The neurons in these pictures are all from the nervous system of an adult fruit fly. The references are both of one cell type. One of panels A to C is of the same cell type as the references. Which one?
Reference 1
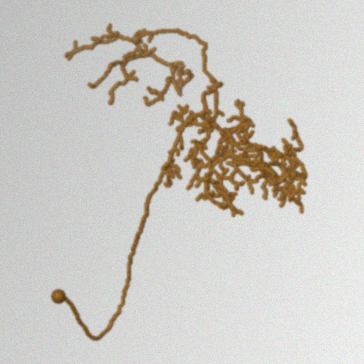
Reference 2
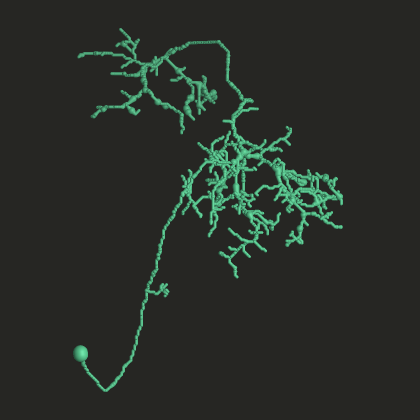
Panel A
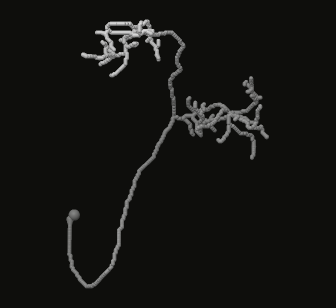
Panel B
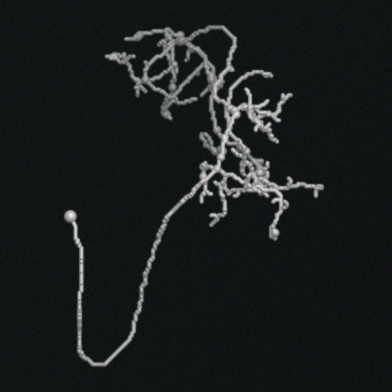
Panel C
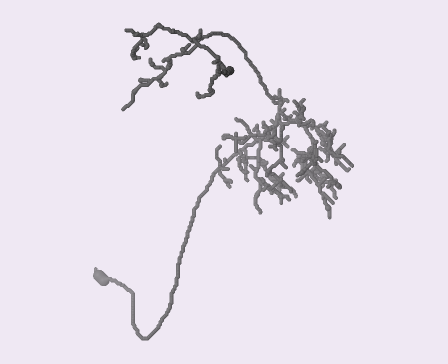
C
